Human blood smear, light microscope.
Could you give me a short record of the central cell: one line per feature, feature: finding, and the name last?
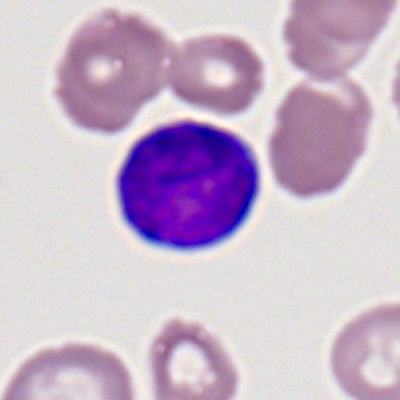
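Edge: round, smooth and even all the way around
Crease: a faint dark one across the upper half of the nucleus
Cytoplasm: only a very thin rim at the cell's edge
Granules: none that I can find
Cell: myeloblast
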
